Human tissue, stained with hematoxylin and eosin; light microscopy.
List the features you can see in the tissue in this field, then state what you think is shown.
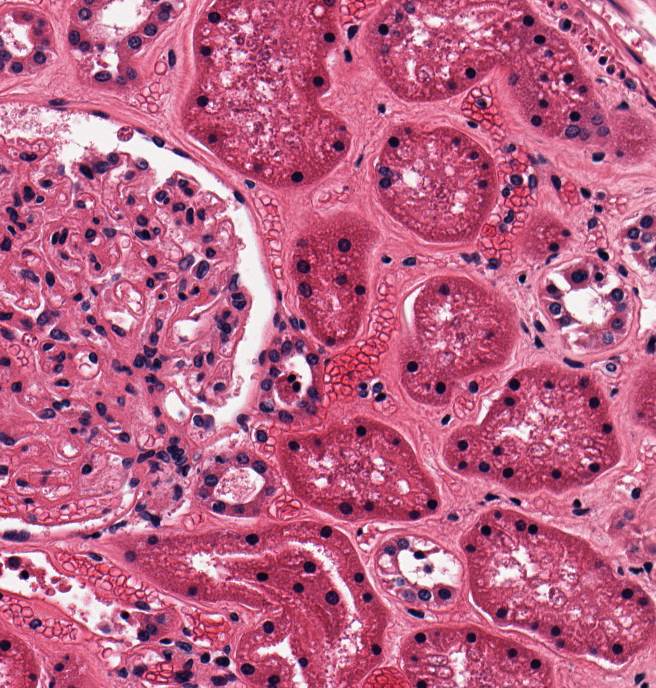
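First, a large rounded glomerulus lies on the left; cut tubules fill the rest. Next, a white crescent of space separates the tuft from its capsule at upper right. Then, most tubules have cuboidal cells with deep pink granular cytoplasm. This is renal cortex.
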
